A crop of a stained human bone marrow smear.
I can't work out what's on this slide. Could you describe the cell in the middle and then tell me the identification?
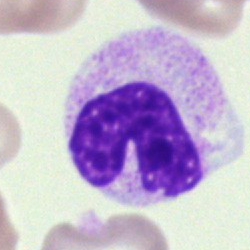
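Quick look: round, smooth outline, and a nucleus indented deeply from below into a horseshoe. Chromatin's dark purple and coarsely clumped, and there's plenty of pale lilac cytoplasm around it. That's a band neutrophil.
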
